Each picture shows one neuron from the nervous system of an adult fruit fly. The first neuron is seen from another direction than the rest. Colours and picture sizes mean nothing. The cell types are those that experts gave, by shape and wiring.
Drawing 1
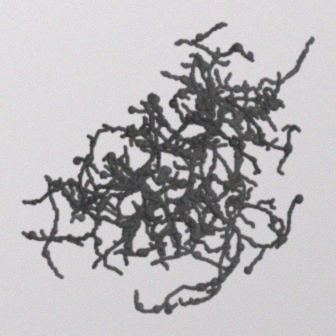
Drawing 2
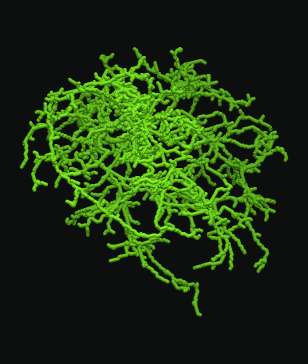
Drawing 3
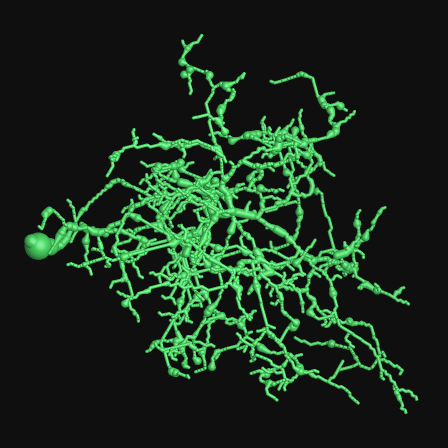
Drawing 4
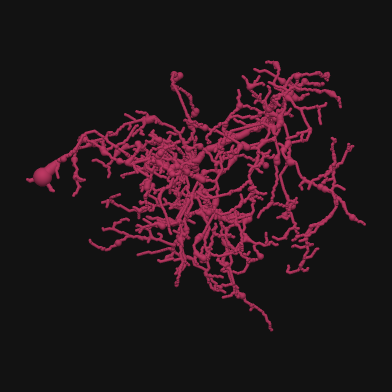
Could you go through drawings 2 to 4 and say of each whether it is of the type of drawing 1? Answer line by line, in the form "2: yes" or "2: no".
2: no
3: yes
4: yes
